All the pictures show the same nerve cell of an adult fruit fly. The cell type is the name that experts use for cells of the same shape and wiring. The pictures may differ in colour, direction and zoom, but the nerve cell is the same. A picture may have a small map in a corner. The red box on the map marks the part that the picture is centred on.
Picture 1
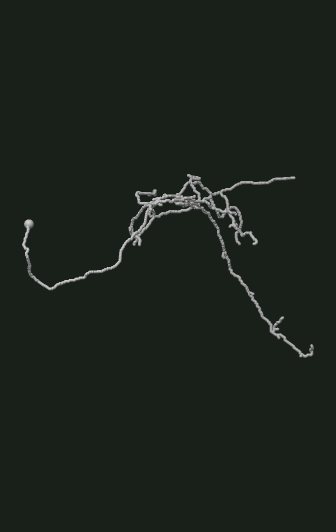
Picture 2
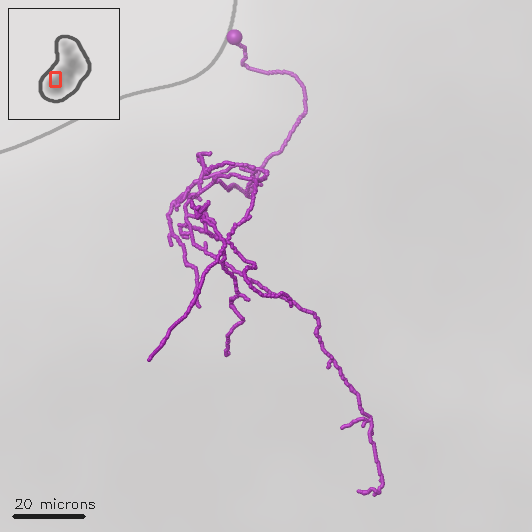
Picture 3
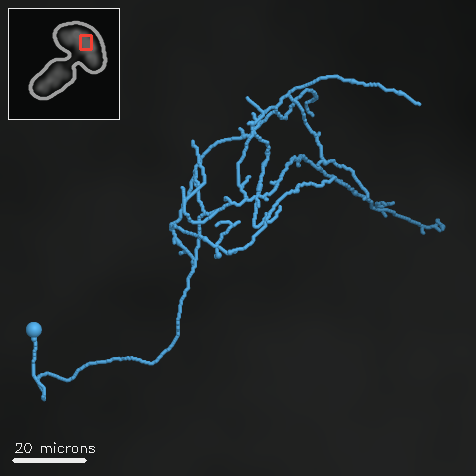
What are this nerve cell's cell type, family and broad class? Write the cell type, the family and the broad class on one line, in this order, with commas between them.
SMP409, hemilineage DM4_dorsal, central-brain intrinsic neuron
